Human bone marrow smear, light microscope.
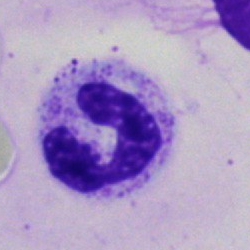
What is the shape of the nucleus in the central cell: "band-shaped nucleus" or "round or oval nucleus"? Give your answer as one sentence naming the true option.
What the nucleus forms is a curved band rather than separate lobes.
